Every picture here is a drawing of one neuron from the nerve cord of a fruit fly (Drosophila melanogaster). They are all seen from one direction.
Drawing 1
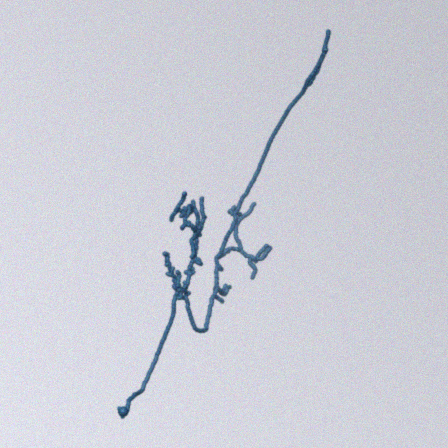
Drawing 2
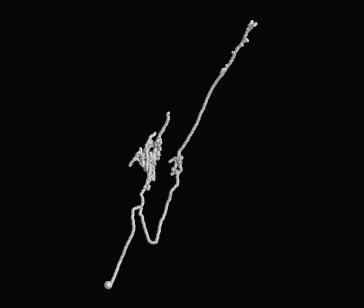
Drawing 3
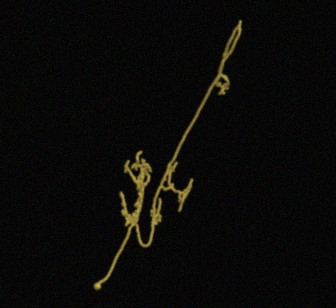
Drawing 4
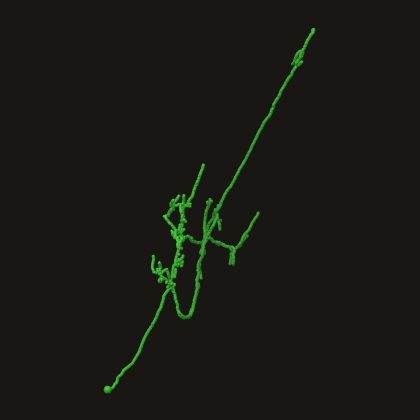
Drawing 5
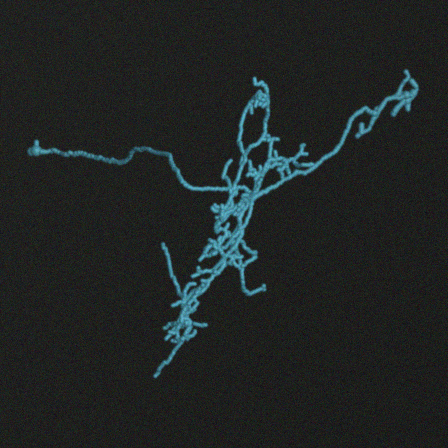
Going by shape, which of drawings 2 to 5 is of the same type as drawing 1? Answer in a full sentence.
Drawing 4 shows a neuron of the same cell type.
